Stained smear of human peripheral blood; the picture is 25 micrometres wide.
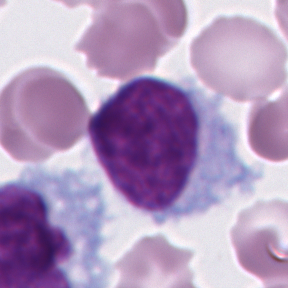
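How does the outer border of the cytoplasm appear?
Irregular and frayed rather than smooth.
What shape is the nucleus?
A rounded oval, without lobes or a deep indentation.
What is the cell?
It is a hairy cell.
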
